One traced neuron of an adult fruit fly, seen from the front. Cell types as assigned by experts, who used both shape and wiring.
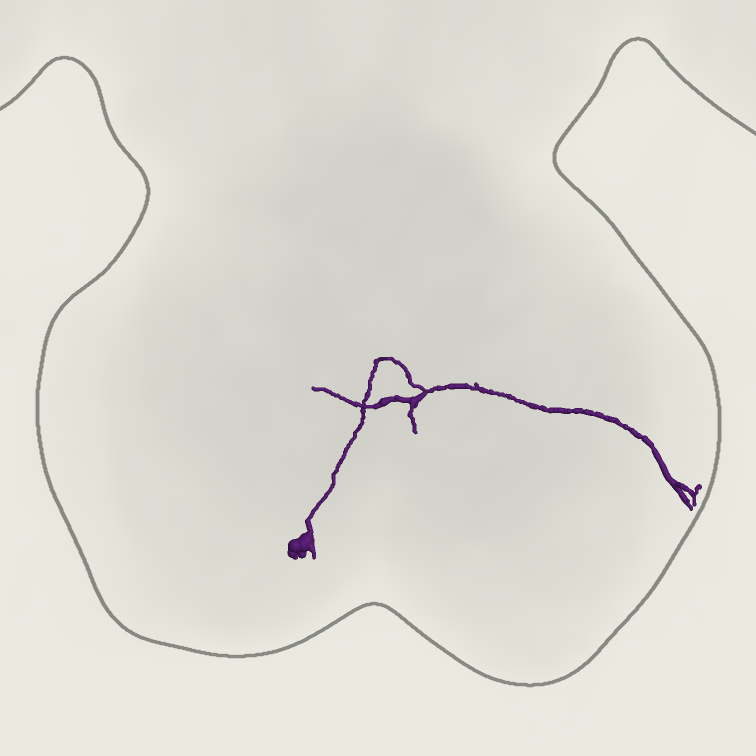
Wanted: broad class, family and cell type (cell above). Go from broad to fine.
nerve-cord intrinsic neuron; hemilineage 06B; IN06B065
